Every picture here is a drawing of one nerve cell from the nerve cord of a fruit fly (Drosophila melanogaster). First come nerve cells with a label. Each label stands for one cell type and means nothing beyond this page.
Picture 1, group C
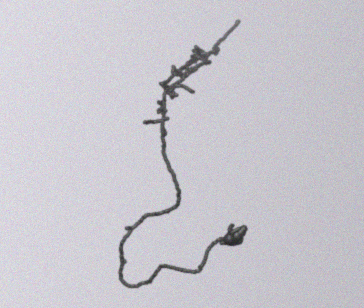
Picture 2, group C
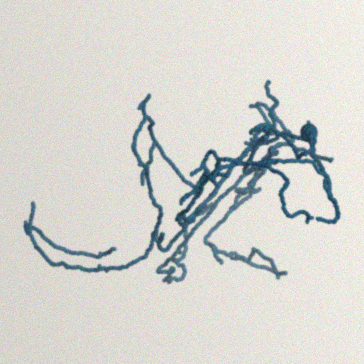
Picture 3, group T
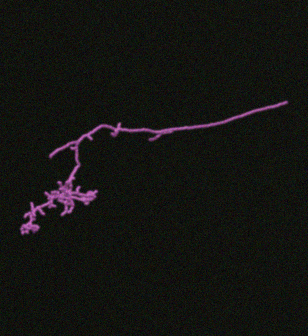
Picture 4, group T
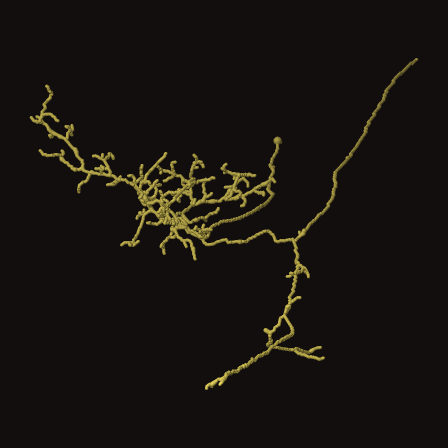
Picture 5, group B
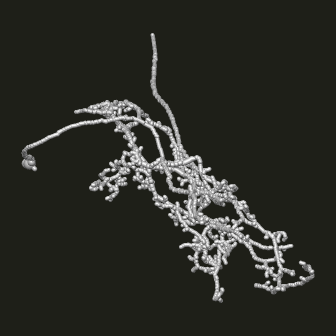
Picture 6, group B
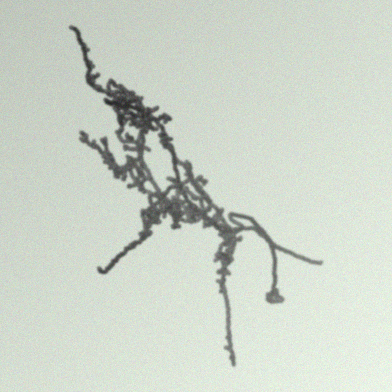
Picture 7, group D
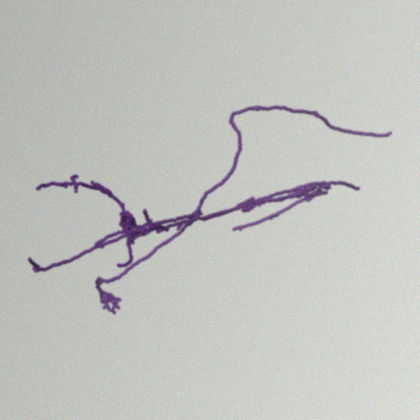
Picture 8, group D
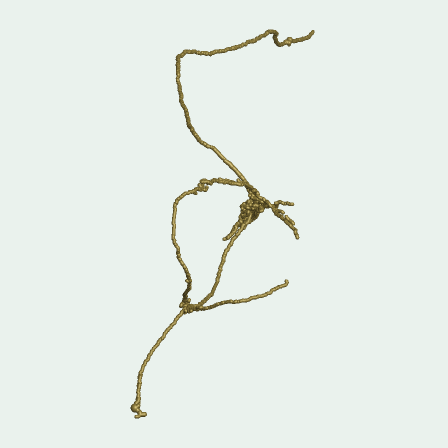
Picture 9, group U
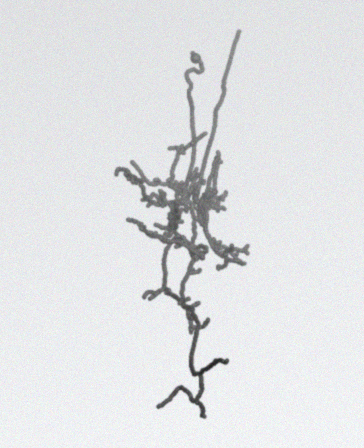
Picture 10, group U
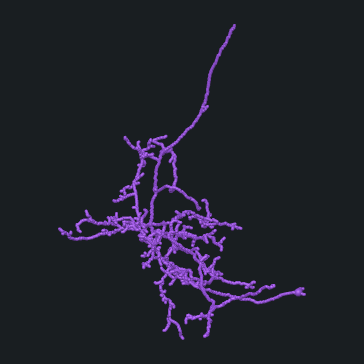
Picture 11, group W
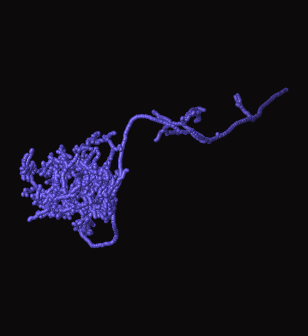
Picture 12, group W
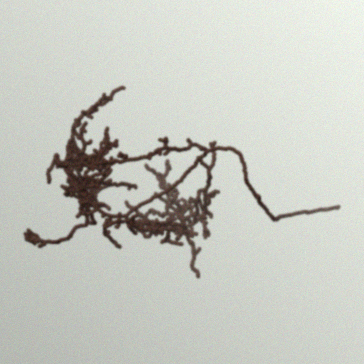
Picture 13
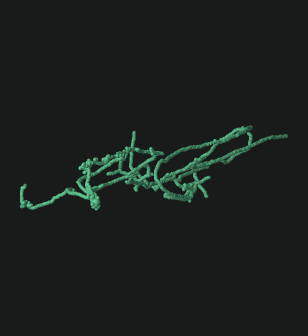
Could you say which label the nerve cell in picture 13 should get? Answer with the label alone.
group C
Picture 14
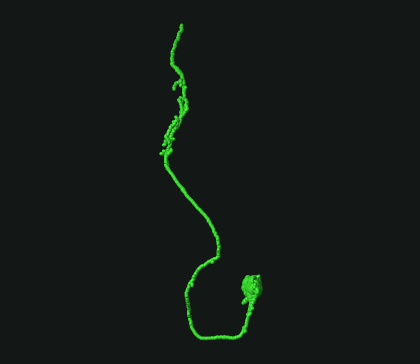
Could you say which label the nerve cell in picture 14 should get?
group C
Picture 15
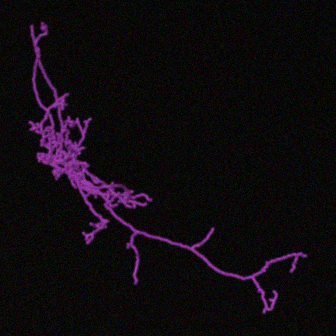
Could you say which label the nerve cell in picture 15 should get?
group U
